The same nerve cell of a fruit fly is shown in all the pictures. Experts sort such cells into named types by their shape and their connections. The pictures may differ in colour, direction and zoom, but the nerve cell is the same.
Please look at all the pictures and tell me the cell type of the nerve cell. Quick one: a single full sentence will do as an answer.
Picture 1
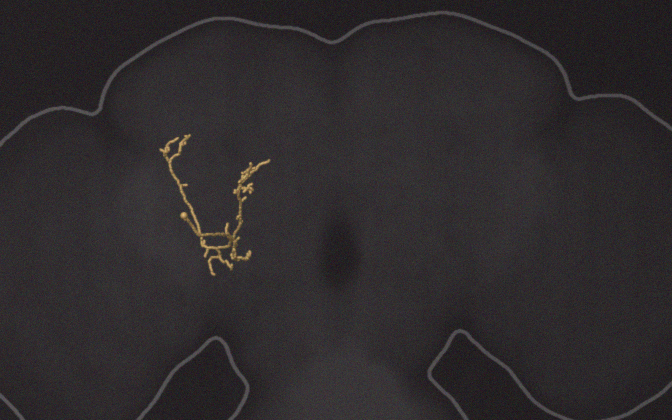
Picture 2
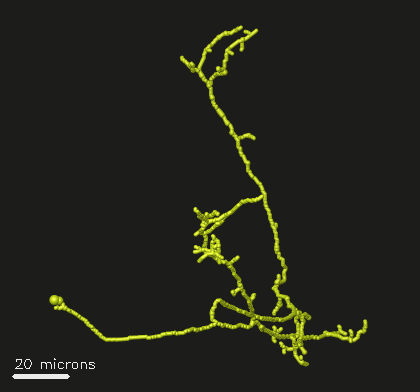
It is to cell type WEDPN17_b that the nerve cell belongs.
